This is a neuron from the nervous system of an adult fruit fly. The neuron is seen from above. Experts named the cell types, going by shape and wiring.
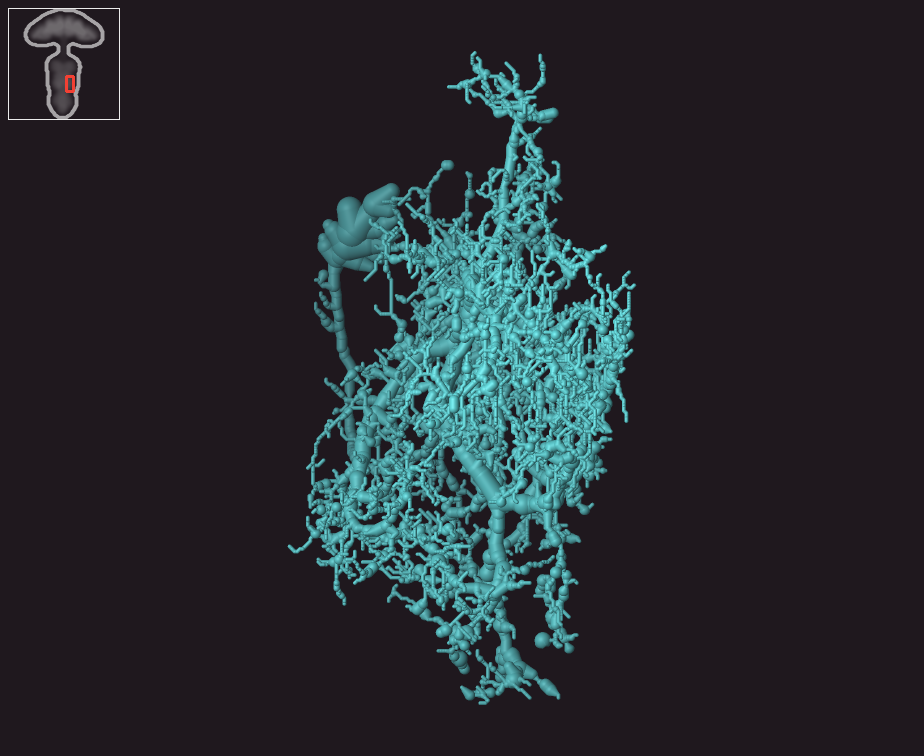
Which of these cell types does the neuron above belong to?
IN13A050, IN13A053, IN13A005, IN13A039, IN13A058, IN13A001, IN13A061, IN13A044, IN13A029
IN13A001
